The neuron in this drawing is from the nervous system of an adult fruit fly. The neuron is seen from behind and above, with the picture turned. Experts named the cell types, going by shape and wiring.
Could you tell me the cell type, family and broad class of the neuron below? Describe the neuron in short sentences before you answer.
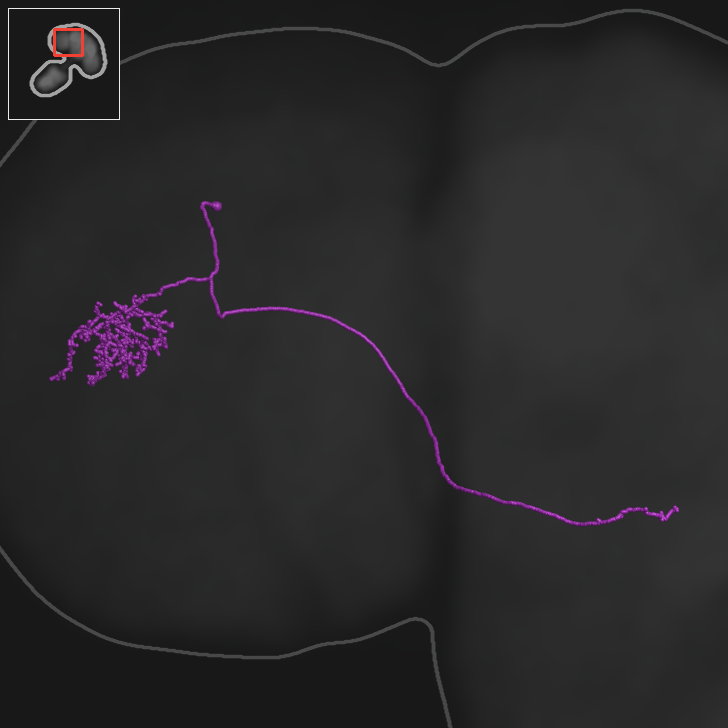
It lies in the brain. As drawn here it is wider than it is tall. Its cell type is MeVP6. The family is MeVP. Its broad class is visual projection neuron.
